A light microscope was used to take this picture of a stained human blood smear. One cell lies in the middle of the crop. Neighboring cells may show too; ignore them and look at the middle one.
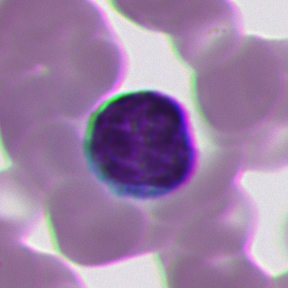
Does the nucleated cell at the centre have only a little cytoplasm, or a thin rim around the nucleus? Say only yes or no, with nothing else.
Yes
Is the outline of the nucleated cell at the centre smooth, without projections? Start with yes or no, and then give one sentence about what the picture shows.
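Yes. The cell has a round, smooth outline without projections.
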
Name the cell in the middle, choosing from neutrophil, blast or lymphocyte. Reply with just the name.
lymphocyte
